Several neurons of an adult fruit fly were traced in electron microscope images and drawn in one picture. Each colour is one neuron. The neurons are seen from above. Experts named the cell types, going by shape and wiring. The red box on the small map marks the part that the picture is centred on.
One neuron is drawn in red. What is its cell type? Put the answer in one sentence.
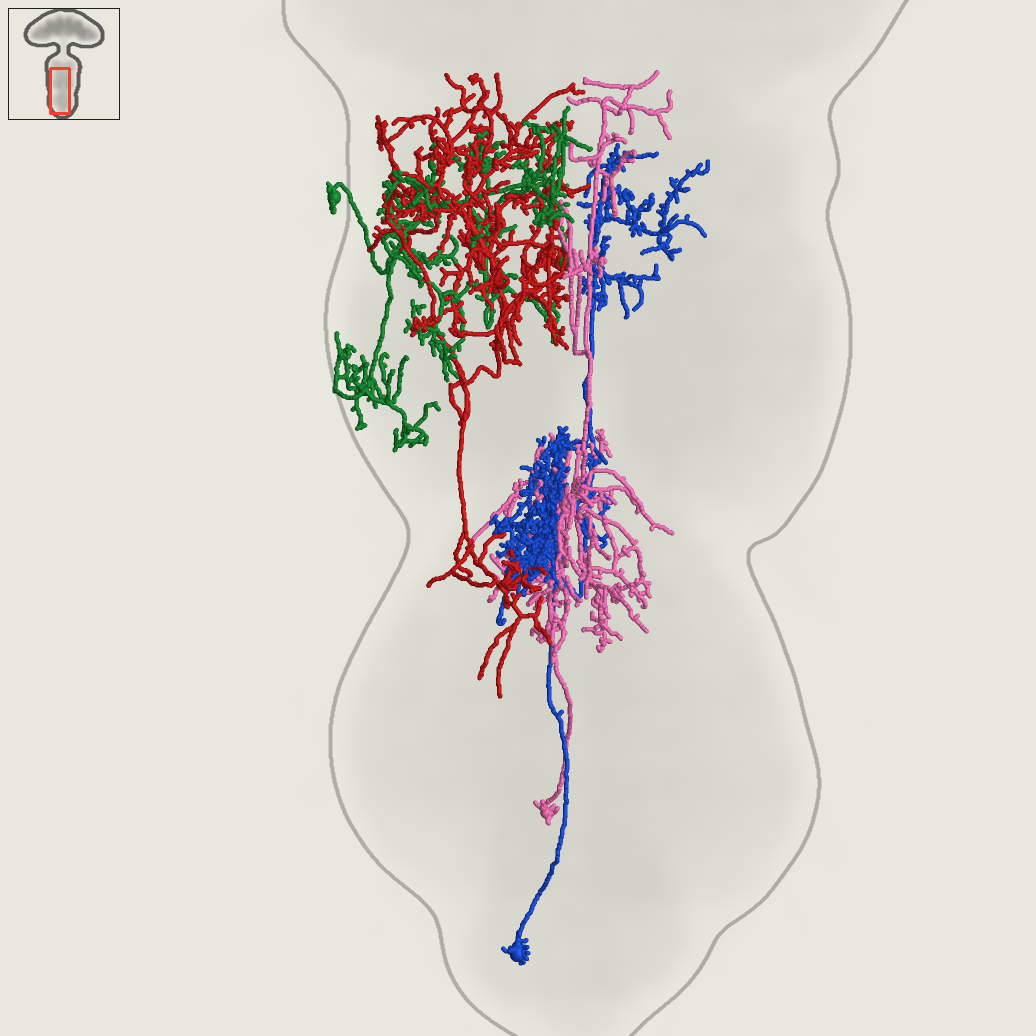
The cell type is IN04B006.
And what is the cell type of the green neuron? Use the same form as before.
The cell type is IN08A016.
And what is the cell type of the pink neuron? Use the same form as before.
The cell type is IN05B037.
